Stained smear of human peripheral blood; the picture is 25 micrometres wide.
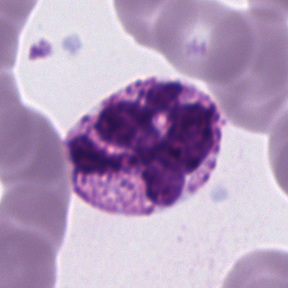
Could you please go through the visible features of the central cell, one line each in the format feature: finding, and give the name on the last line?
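Outline: smooth and oval, and I find no surface projections
Nucleus: irregular, split into several lobes that fill most of the cell
Nucleoli: none that I can make out
Granules: coarse and purple, scattered through the cytoplasm and along the cell edge
Name: this one is a basophil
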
